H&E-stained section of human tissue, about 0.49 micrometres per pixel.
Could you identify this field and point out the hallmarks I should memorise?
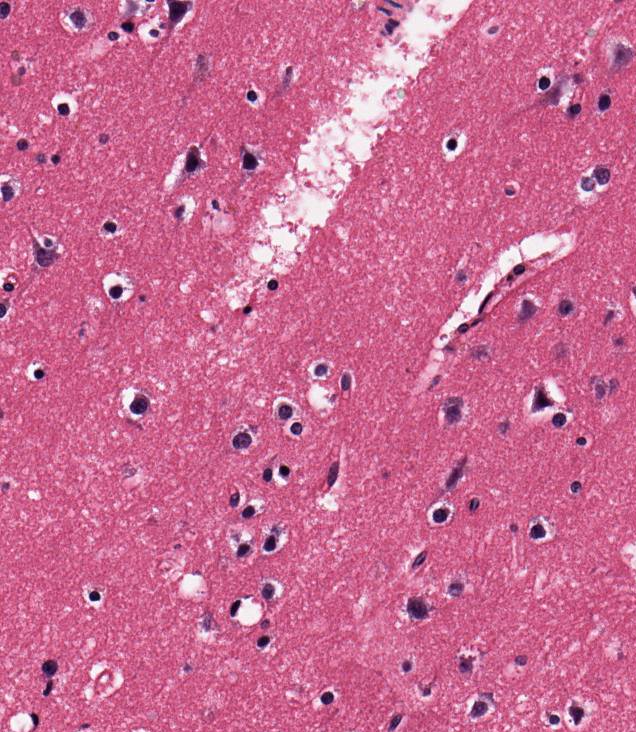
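Answer: cerebral cortex. Neurons with angular, purple-tinged cytoplasm and larger nuclei are scattered through the field, as at the right middle and upper left.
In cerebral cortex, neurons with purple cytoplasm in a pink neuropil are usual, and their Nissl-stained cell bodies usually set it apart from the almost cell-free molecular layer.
Many small, round, dark nuclei within clear halos are spread throughout. A broad clear channel holding pale, bubbly material runs diagonally from top centre-right towards the left.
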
